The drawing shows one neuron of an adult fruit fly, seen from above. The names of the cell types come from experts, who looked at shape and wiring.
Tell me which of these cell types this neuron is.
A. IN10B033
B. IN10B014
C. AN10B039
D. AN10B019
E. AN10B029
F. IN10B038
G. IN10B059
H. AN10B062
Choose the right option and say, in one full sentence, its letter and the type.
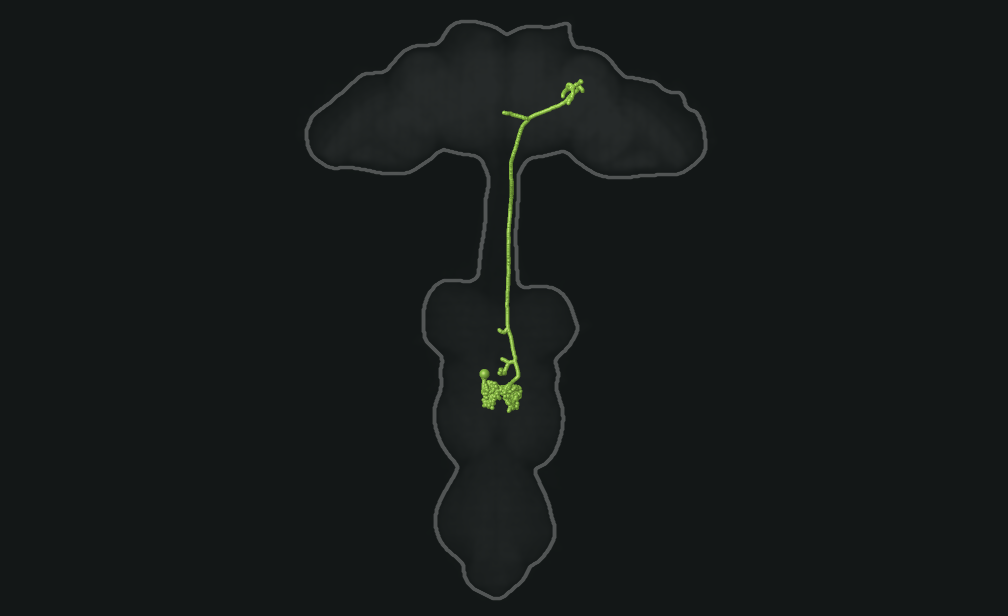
The neuron's type of cell is AN10B019, as in option D.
